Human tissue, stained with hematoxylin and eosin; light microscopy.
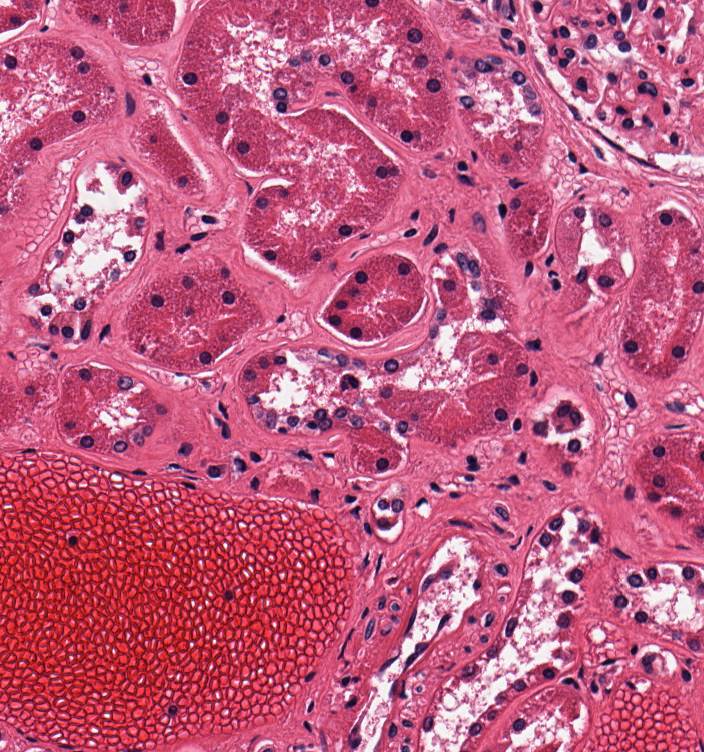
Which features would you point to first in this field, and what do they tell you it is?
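You are looking at the cortical labyrinth of the kidney. Notice the closely packed tubules in cross and oblique section, each lined by one layer of cuboidal cells with abundant granular eosinophilic cytoplasm.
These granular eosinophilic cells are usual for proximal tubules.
In the lower right, tubules have paler, flatter cells than those above.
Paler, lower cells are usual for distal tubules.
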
